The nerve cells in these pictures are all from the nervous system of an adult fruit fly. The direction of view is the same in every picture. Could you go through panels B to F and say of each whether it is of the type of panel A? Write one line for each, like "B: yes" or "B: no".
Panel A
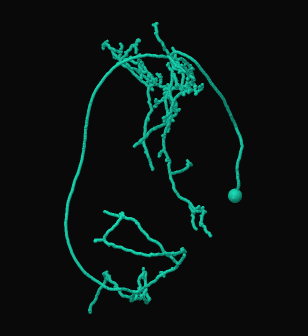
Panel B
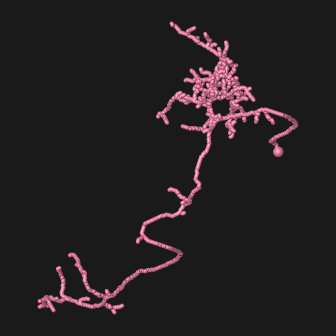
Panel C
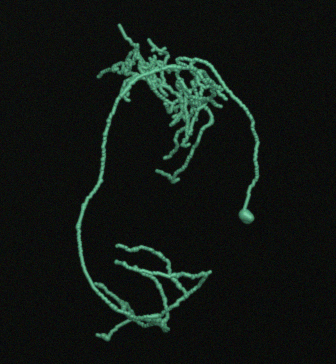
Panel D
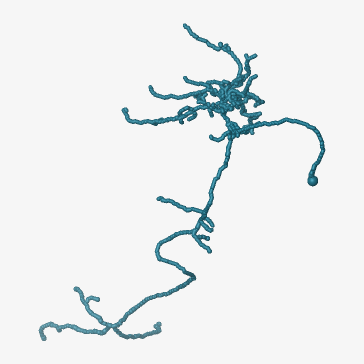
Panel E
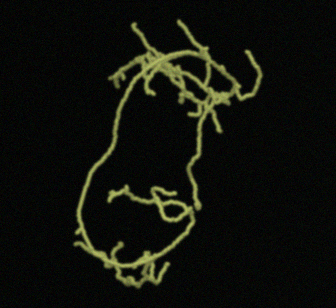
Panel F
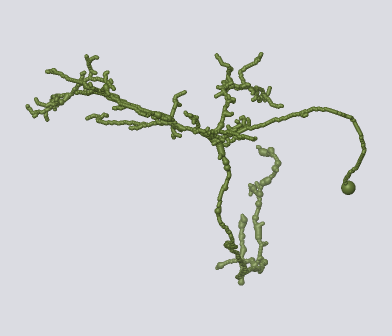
B: no
C: yes
D: no
E: yes
F: no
